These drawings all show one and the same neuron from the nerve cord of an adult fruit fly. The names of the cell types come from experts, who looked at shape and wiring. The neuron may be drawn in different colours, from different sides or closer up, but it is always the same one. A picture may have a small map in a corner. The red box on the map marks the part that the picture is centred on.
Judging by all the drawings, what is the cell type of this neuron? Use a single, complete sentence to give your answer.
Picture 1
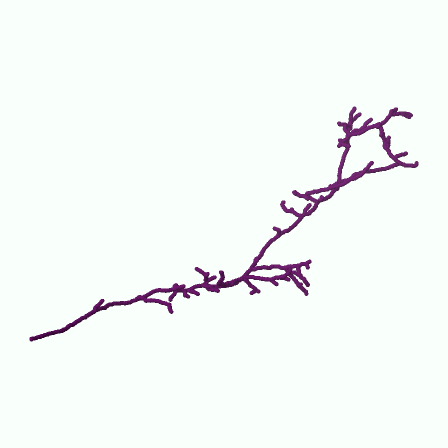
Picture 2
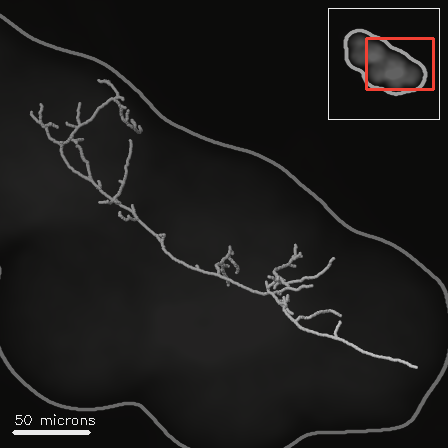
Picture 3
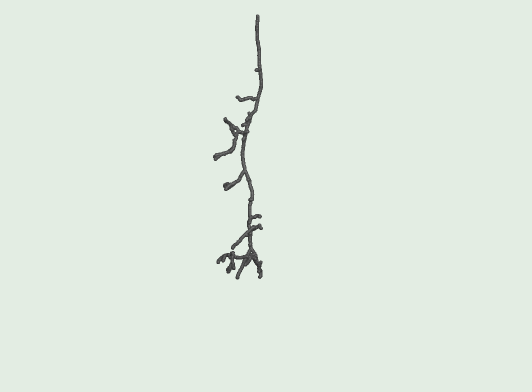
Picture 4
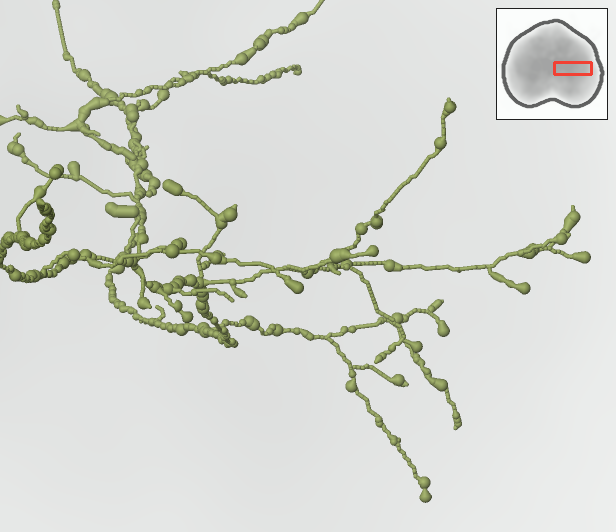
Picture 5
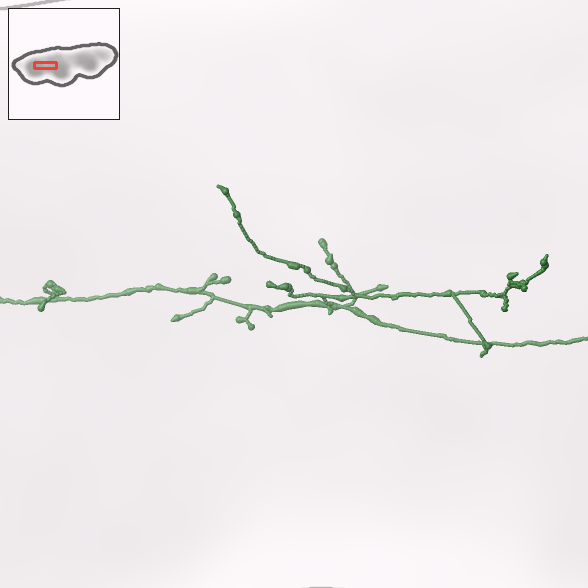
This neuron is recognized as the cell type DNg45.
